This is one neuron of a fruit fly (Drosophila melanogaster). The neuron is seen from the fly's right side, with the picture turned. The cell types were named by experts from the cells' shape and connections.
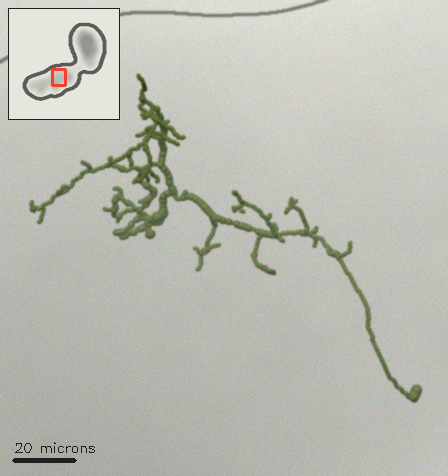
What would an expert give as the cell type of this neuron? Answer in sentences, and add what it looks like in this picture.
It is of cell type IN03B077. This is a nerve-cord intrinsic neuron. By the scale bar it is about 130 microns wide in this view. Dozens of branch ends can be seen.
